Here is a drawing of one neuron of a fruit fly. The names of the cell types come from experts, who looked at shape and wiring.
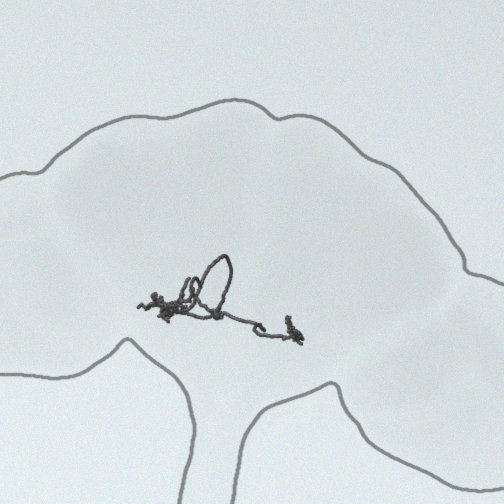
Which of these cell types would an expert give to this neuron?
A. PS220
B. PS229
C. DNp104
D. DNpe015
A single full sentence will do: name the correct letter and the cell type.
The neuron is of type PS229, and that type is option B.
